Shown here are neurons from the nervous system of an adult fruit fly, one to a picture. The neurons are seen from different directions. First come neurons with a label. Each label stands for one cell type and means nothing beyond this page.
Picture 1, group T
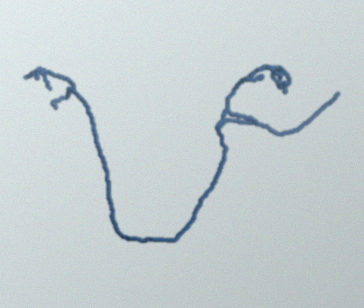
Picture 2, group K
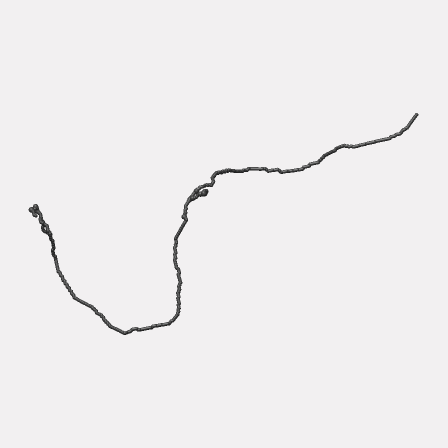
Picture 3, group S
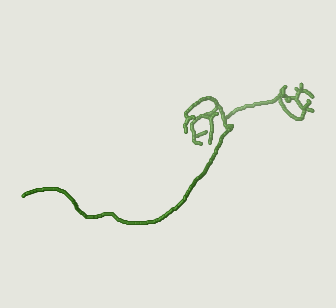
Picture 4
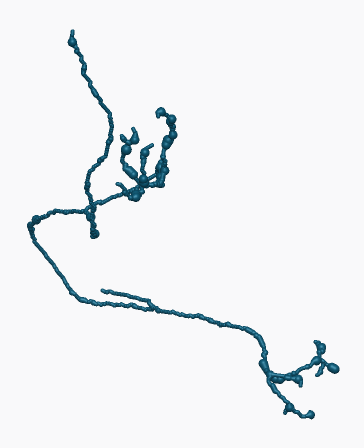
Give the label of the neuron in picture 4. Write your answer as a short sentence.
It belongs to group T.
